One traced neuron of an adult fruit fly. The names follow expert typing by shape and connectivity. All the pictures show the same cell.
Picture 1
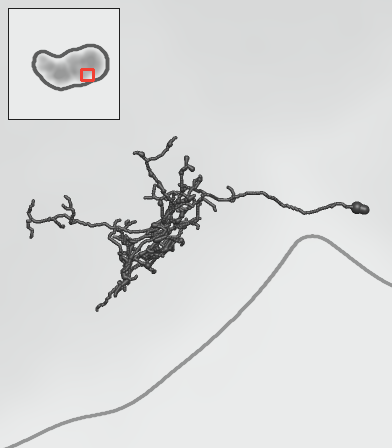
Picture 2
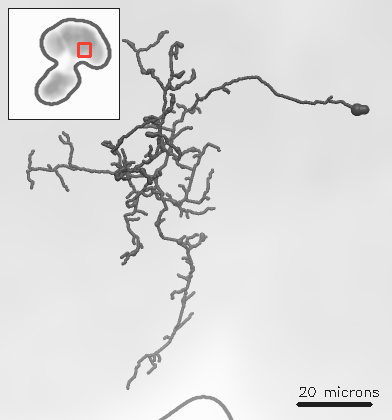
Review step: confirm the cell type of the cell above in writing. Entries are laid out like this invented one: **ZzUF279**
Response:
**GNG367_a**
